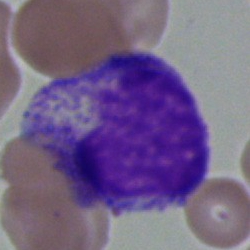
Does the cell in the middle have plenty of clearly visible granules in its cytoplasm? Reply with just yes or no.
Yes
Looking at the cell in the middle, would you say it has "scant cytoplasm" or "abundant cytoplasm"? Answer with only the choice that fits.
Scant cytoplasm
